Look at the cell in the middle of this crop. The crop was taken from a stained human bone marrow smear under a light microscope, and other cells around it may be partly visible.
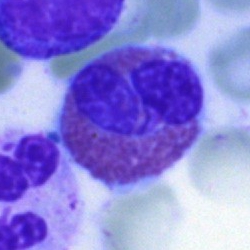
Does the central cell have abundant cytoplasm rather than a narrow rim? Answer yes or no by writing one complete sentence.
Yes, its cytoplasm is plentiful around the nucleus.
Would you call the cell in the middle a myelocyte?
no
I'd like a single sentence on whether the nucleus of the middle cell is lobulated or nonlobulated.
Two or more lobes make up the nucleus of this cell.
